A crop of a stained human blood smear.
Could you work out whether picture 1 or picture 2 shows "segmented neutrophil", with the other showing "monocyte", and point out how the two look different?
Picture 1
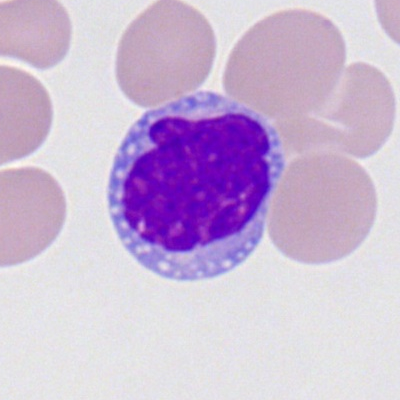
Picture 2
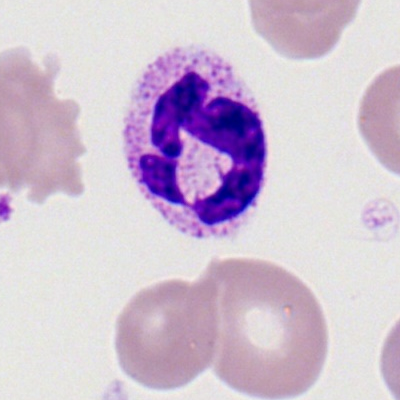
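So, you've got the monocyte in picture 1 and the segmented neutrophil in picture 2. Look at the nuclei first: the monocyte's fills most of the cell and has just a shallow notch in its upper edge. The segmented neutrophil's is a thick, curved, partly constricted band curling around a pale central patch of cytoplasm.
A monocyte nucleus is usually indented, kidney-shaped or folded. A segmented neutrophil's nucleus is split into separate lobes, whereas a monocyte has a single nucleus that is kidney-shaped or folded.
The cytoplasm differs too: the monocyte's contains many small, clear, round vacuoles, and the neutrophil's has fine pink-purple granules scattered evenly through it.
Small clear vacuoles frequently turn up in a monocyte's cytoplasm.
The outlines are both smooth, round in the monocyte and oval in the neutrophil, and the neutrophil's surface shows no projections. Both have dark purple chromatin, clumped with small paler patches in the monocyte and coarsely clumped in the neutrophil, and neither shows any nucleoli.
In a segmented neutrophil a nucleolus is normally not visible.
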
